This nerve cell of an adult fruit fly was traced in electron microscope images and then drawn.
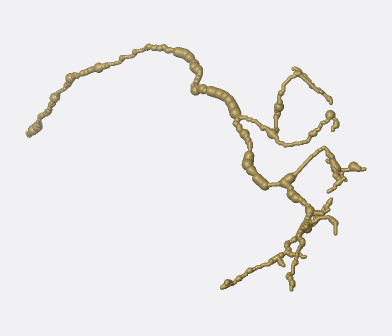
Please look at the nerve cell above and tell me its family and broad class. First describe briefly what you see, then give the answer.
No cell body is drawn. In this view it is wider than it is tall. The name of its family is class mechanosensory tactile. It is a sensory neuron entering the nerve cord.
